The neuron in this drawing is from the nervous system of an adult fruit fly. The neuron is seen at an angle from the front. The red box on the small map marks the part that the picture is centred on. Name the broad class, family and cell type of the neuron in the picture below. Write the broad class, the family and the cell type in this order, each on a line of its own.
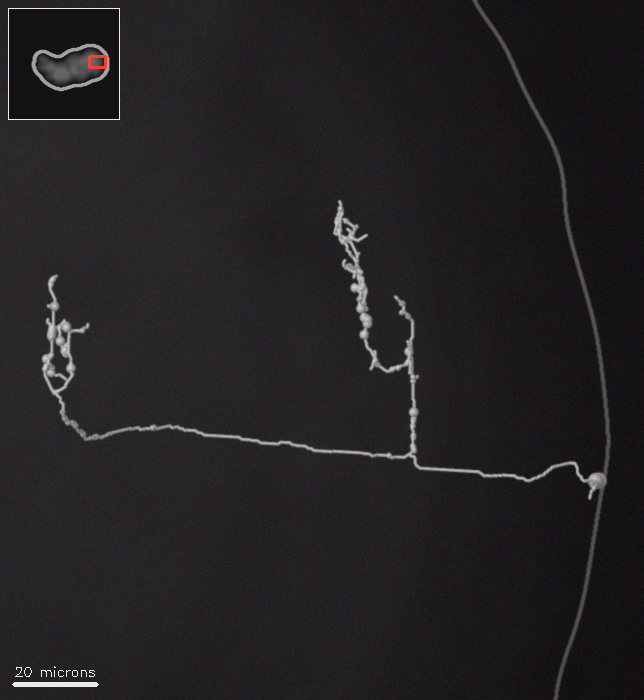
optic-lobe intrinsic neuron
Tm
Tm33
